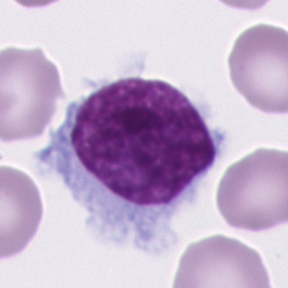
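Hairy cell in a stained peripheral blood smear: the nucleus is a single rounded oval mass without lobes, and the cytoplasm is widest on its lower left side. The edge of this hairy cell is ragged, with many fine hair-like projections. No distinct granules are seen in the cytoplasm.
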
